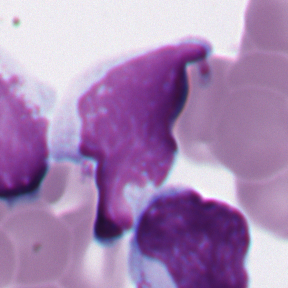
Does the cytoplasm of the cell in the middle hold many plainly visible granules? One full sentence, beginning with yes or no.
No, no granules can be seen in the cytoplasm of this cell.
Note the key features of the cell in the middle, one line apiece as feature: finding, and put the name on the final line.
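Nucleus: nearly fills the cell, little cytoplasm left
Nuclear shape: upper right corner drawn out to a pointed tip
Cytoplasm: narrow, pale, almost colourless rim along the left
Chromatin: finely stippled purple, tiny pale spots, no coarse clumps
Name: typical lymphocyte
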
